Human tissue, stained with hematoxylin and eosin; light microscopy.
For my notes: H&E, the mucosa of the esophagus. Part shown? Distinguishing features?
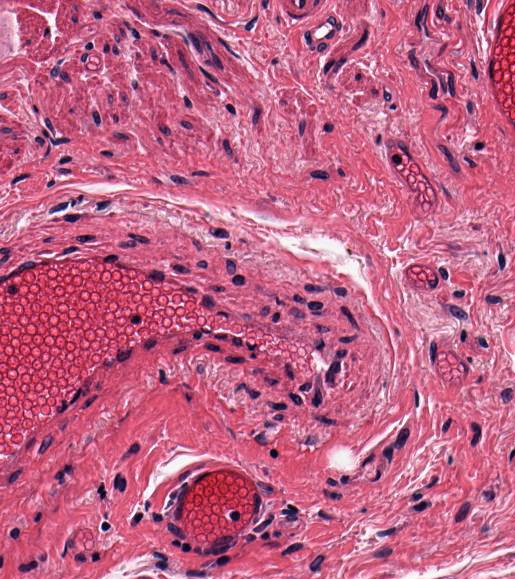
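Here you have loose connective tissue. Look across the field and you'll find it mostly dense, pink and fibrous, with dark nuclei scattered through it. Follow those nuclei and you'll see most are elongated and spindle-shaped, lying along wavy collagen bundles. Notice, too, that there is no epithelium anywhere in view, and no fat cells either.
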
